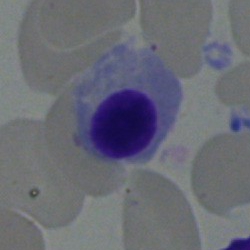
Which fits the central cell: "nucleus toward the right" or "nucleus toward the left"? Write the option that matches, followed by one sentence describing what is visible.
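Nucleus toward the left. The nucleus sits off-centre, toward the lower left of the cell.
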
